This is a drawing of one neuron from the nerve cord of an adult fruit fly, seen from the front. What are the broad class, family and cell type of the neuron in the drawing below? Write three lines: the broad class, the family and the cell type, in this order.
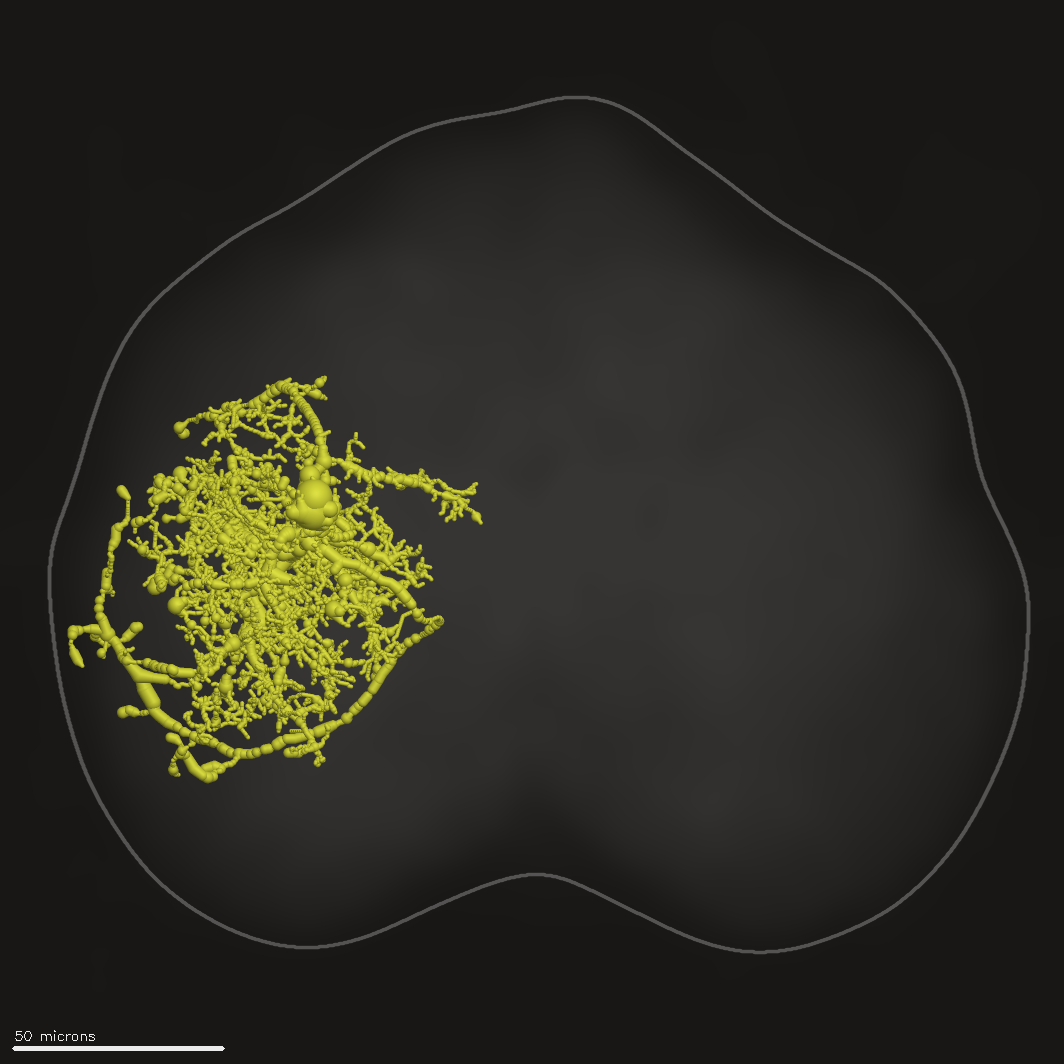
nerve-cord intrinsic neuron
hemilineage 09A
IN09A002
